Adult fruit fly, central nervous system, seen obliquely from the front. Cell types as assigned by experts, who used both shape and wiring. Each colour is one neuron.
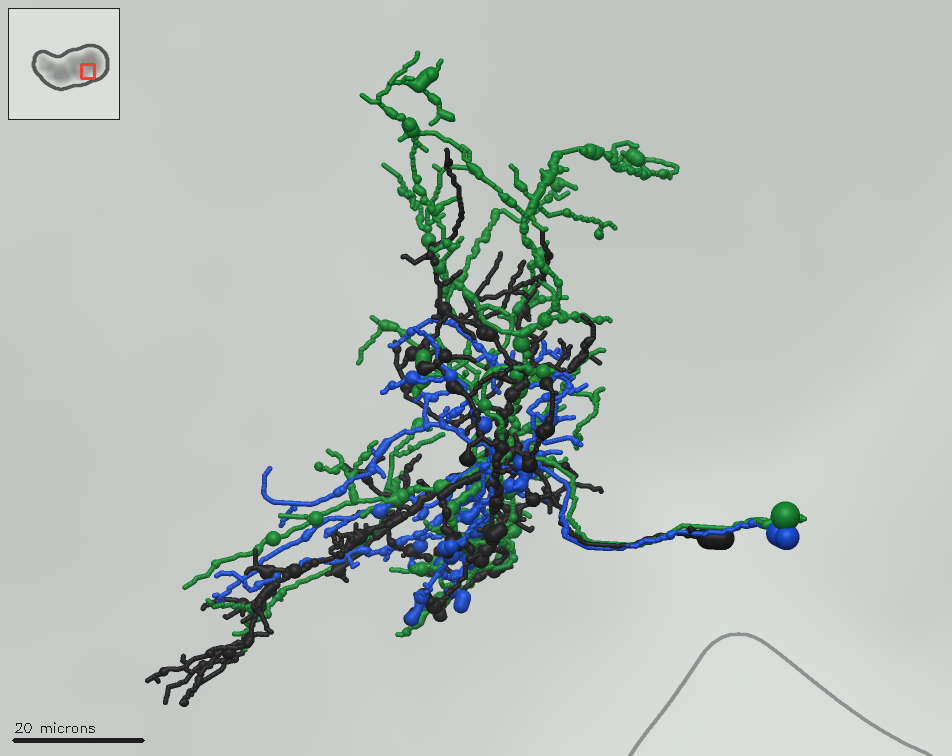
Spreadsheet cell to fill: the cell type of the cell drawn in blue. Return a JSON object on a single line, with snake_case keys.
{"cell_type": "GNG279_b"}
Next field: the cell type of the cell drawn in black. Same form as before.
{"cell_type": "GNG359"}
